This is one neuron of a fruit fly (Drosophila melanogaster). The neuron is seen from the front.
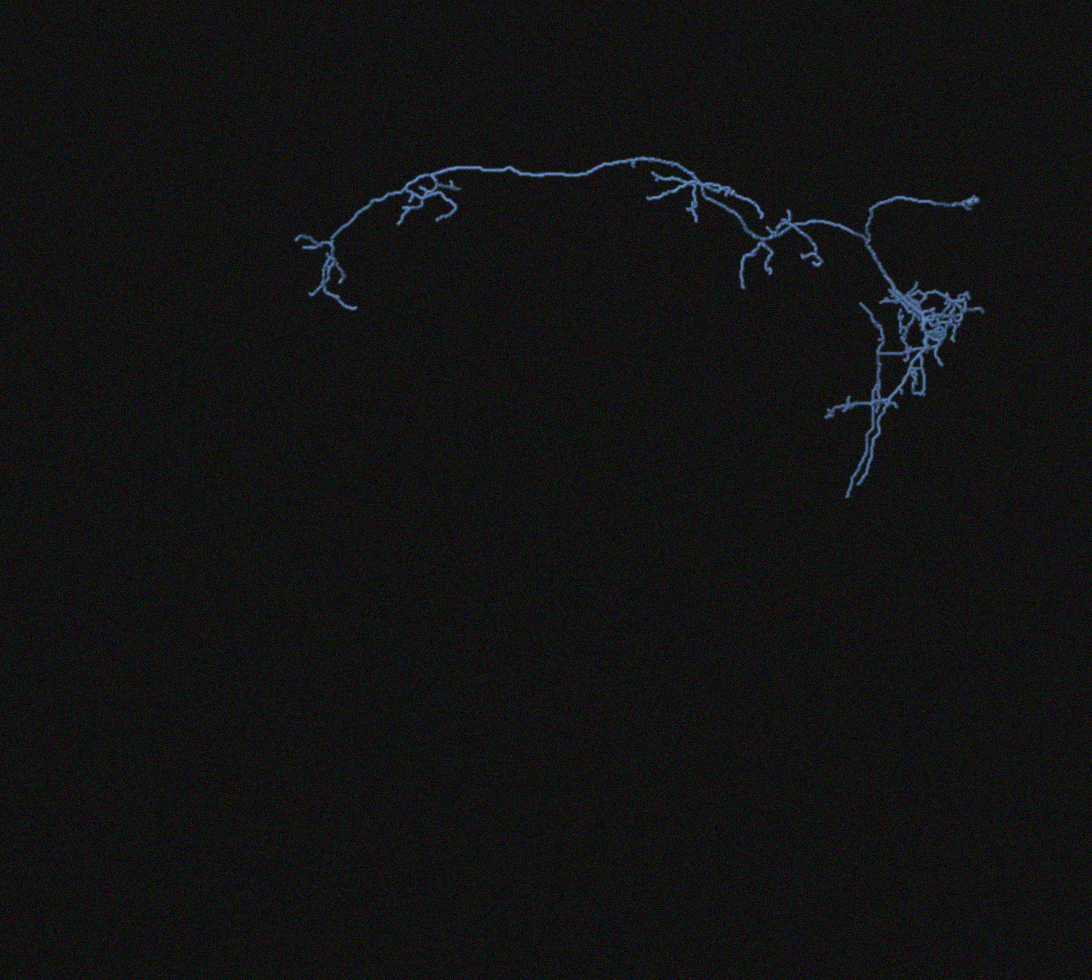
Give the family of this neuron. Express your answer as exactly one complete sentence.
This neuron is sorted under the family hemilineage SLPad1_anterior.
